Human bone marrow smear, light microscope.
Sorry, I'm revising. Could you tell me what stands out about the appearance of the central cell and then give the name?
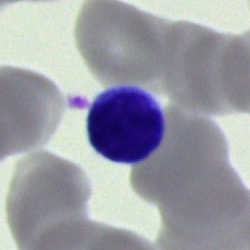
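Smooth in outline, the cell is round. Its chromatin is dense and dark, with only faint mottling. No nucleoli are visible, and no distinct granules are seen over the cell. This is a lymphocyte.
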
